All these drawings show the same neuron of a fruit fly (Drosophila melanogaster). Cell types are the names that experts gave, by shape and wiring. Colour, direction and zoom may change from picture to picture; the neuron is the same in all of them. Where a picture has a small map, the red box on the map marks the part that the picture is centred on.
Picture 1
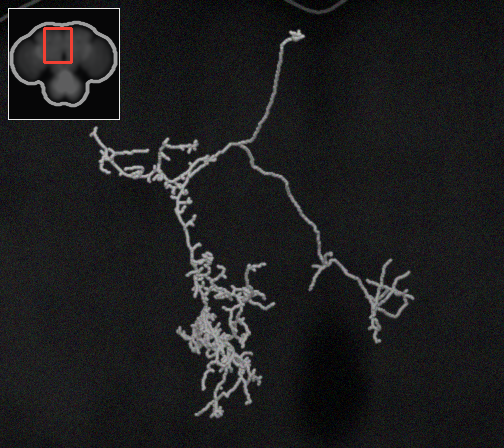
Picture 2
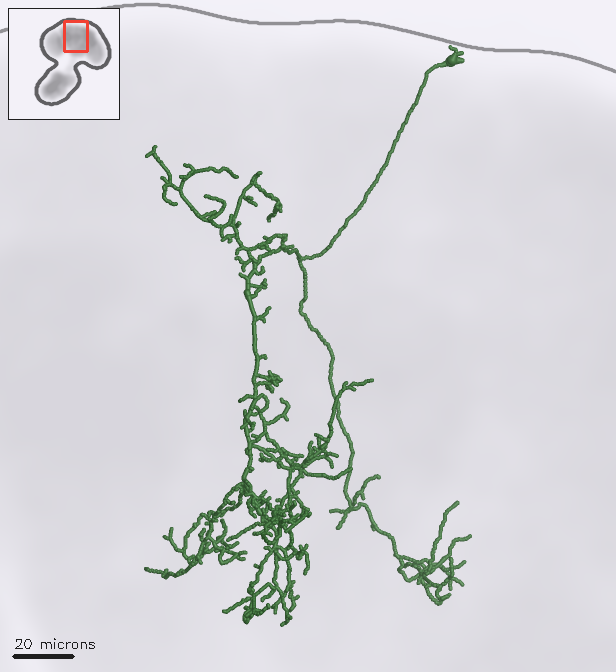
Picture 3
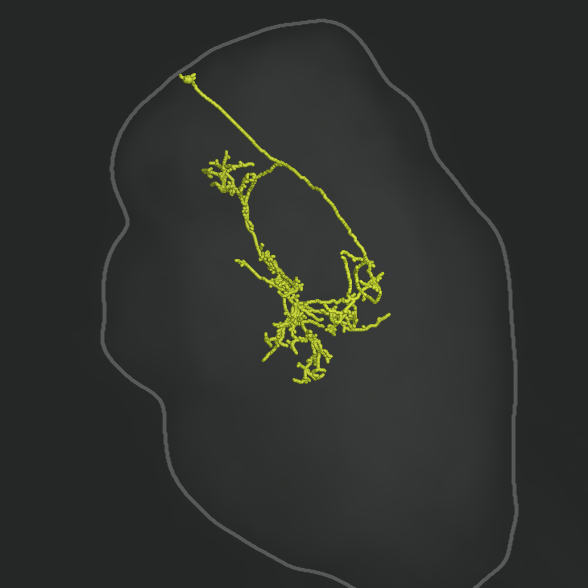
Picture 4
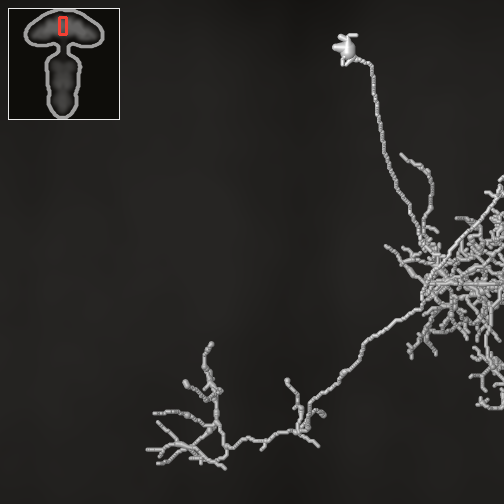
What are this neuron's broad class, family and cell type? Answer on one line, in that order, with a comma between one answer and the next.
central-brain intrinsic neuron, hemilineage SMPad2, VES200m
